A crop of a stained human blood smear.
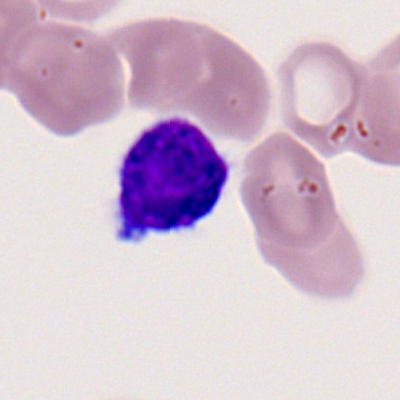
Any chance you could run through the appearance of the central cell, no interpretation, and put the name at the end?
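First, the nucleus occupies nearly the whole cell. Second, its chromatin is dense, dark purple and clumped. Third, little or no cytoplasm shows around the nucleus. Fourth, a small frayed tag projects from the lower left edge of the cell. The central cell is a lymphocyte.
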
